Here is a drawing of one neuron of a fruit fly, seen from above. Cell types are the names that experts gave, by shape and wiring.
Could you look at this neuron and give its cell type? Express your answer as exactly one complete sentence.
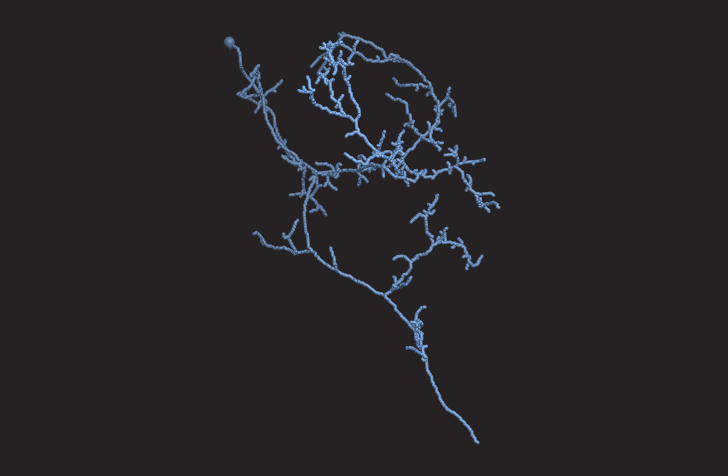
Typed by cell type, the neuron is AVLP186.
